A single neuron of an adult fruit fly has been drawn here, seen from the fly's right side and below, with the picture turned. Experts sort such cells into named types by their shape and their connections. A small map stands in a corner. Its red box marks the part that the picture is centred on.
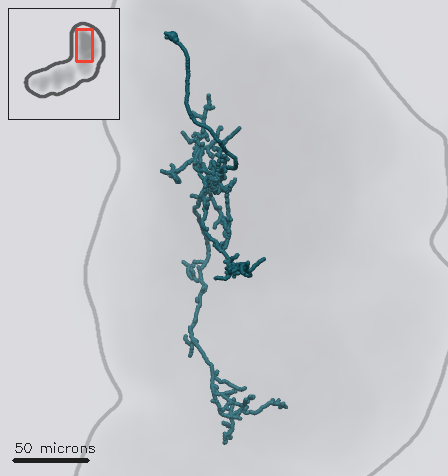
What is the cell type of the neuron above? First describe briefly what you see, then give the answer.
Its cell body lies at the top of the picture. By the scale bar it is about 300 microns tall in this view. Its broad class is central-brain intrinsic neuron. Its cell type is CL131.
